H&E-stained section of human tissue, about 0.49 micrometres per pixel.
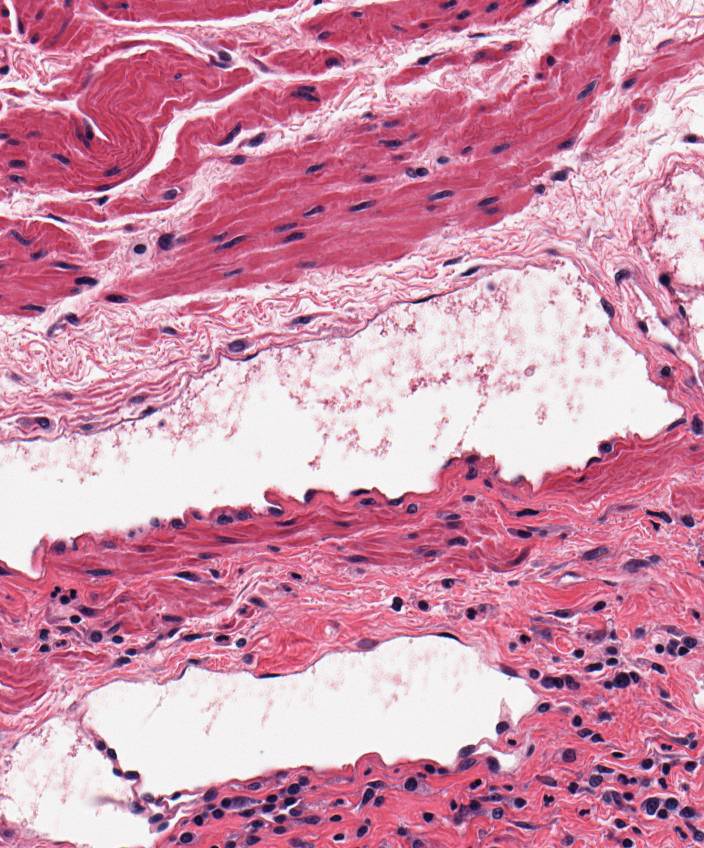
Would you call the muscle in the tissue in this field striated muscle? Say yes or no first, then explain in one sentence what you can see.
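No. Bundles of smooth muscle fill the upper part of the field, while empty channels and a more cellular stroma occupy the lower half.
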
